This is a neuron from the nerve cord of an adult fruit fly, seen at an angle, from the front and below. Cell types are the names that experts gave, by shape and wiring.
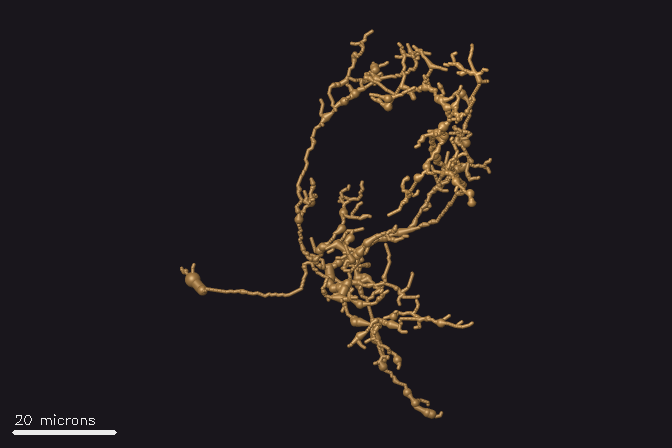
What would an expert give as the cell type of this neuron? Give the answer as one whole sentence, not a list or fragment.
As a matter of cell type, the neuron is IN21A079.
